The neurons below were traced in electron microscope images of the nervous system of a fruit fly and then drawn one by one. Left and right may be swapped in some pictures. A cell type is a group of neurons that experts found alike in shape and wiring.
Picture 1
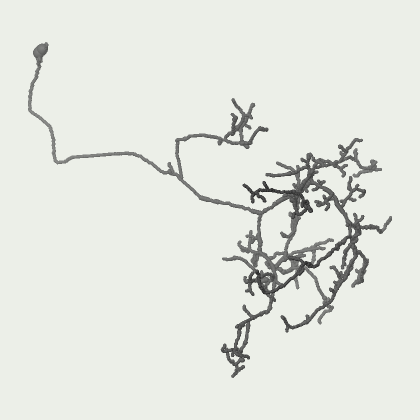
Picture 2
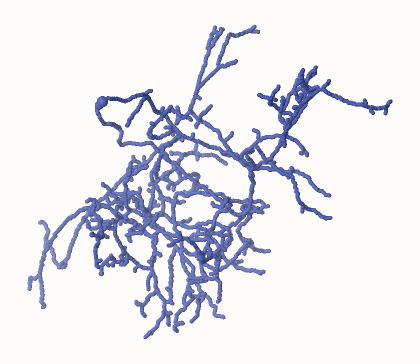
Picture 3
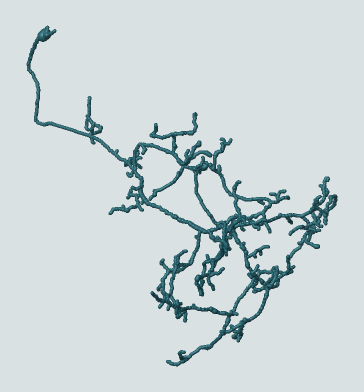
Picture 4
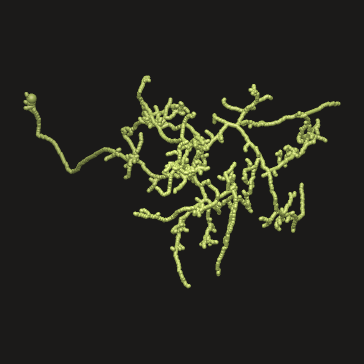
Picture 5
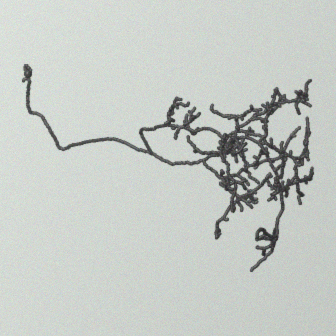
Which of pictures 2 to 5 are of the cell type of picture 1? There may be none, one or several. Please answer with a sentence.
Picture 3, picture 4 and picture 5 are of the same cell type.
